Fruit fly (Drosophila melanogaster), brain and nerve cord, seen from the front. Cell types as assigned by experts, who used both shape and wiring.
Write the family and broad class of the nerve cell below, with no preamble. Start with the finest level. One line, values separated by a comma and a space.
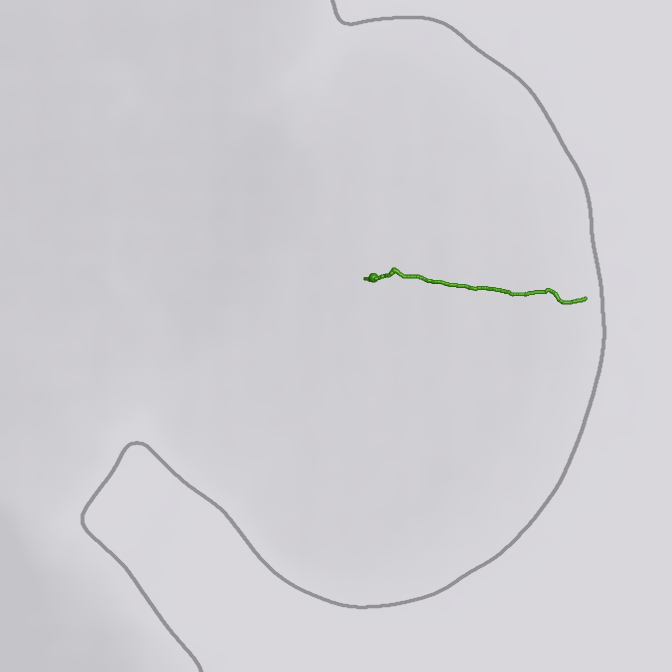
class visual, photoreceptor or other optic-lobe sensory neuron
